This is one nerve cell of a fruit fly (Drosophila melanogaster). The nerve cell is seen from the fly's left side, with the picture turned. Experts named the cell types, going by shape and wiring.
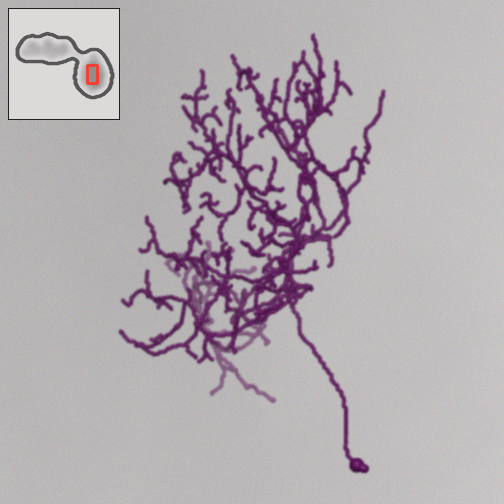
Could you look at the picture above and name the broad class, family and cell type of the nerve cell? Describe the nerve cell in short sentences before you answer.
Its cell body lies at the lower right of the picture. In this view it is taller than it is wide. Its broad class is visual projection neuron. The family is hemilineage LHl4_posterior. The cell type is LC35b.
